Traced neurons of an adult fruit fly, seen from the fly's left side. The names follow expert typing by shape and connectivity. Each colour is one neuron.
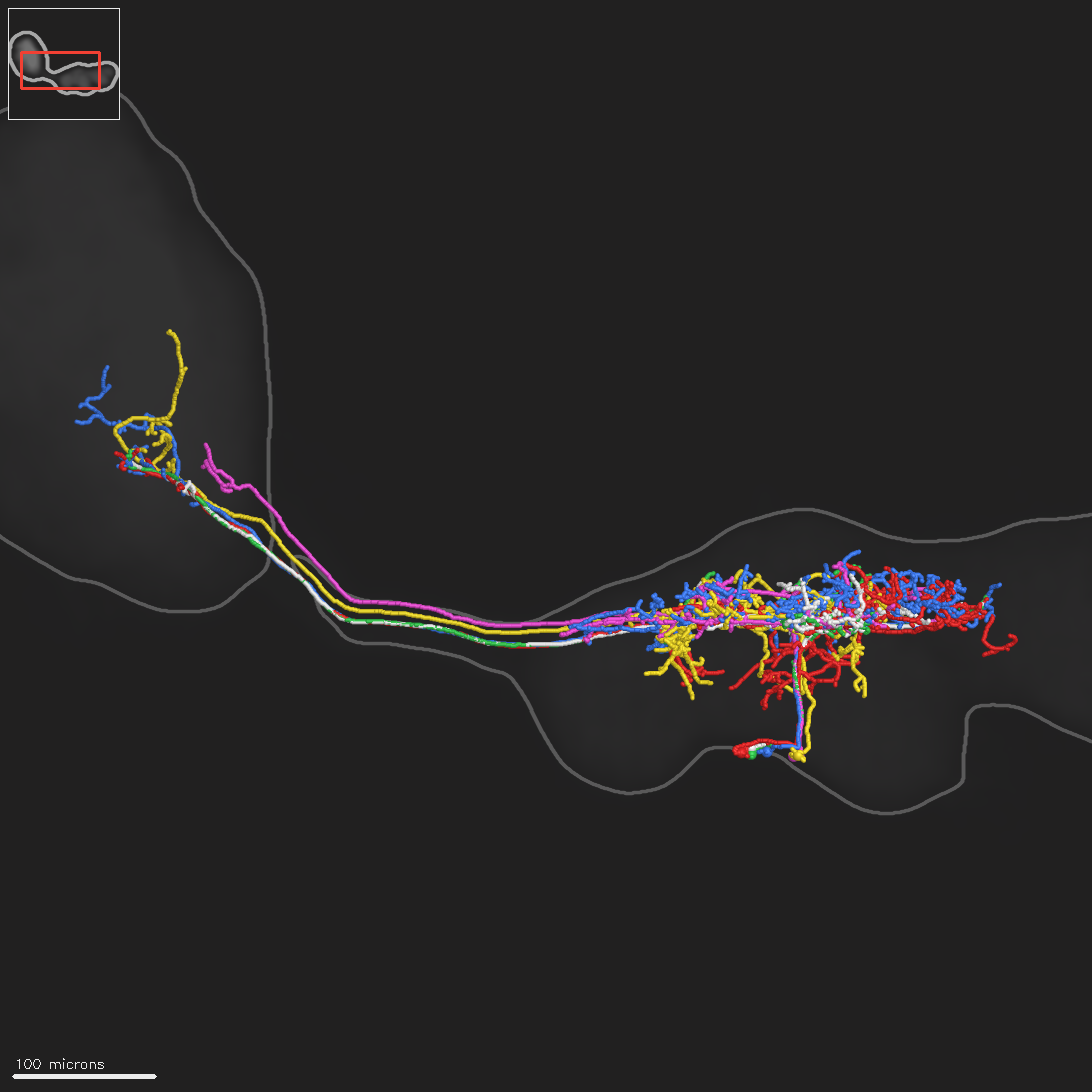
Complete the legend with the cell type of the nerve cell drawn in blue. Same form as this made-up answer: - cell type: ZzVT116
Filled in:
- cell type: AN07B021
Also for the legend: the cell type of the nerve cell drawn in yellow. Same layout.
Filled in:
- cell type: AN07B025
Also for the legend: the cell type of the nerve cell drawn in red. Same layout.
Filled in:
- cell type: AN07B046_c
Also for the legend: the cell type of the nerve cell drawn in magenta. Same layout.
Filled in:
- cell type: AN07B060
